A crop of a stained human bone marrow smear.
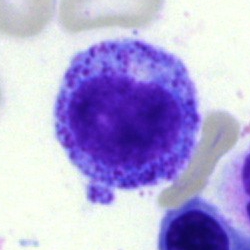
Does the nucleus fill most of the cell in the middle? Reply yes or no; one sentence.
Yes, there is only scant cytoplasm in this cell.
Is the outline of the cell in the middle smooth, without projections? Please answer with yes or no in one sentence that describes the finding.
No, the cell lacks a smooth edge; its outline is rough.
